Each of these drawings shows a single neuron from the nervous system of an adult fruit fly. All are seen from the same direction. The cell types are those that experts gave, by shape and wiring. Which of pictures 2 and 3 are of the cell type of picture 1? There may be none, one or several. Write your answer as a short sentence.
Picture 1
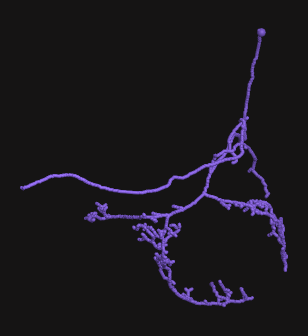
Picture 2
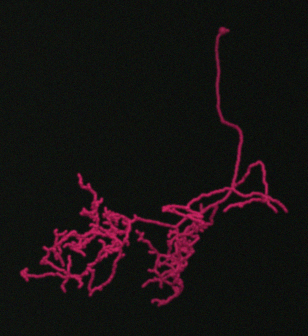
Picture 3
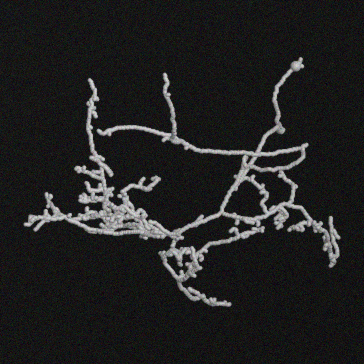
None of them is of the same cell type.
